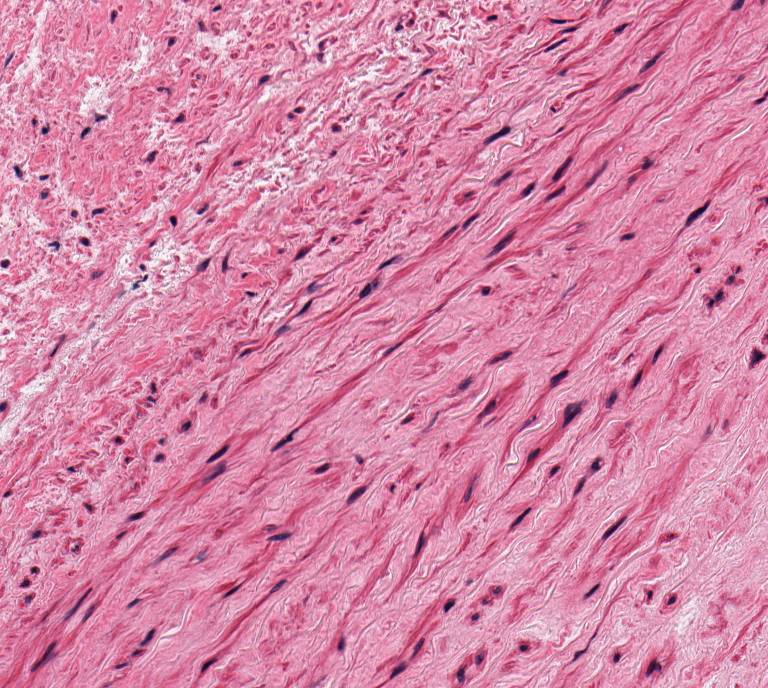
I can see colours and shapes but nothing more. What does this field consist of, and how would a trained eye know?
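What you're looking at is mostly the tunica media of an artery. Notice the strongly pink, wavy fibres between spindle-shaped cells, whose dark, elongated nuclei lie parallel to them.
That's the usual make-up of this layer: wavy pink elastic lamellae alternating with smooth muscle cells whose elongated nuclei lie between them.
Most bundles run diagonally, lower left to upper right.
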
